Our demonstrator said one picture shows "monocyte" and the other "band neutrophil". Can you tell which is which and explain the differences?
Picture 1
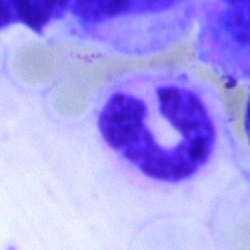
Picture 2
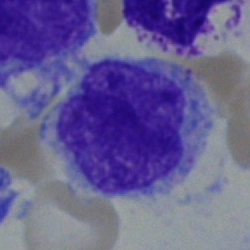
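The first picture contains a band neutrophil, the second a monocyte. In the band neutrophil, the gap inside the curved nucleus opens toward the top of the picture.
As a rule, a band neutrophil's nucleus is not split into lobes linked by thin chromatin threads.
Its chromatin is dark purple and coarsely clumped, and no nucleoli can be seen. The monocyte's chromatin instead looks finely granular rather than coarsely clumped.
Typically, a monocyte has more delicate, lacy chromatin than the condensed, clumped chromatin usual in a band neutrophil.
Within the band neutrophil's roughly round outline, cytoplasm surrounds the nucleus on all sides, whereas the monocyte's nucleus fills most of the cell and lies toward the left, leaving a wider rim of cytoplasm on the right. The monocyte's cytoplasm is pale blue, and its outline is roughly round to oval.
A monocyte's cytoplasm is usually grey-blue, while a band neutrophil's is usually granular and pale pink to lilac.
Two pale red cells lie to the upper left of the band neutrophil.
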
